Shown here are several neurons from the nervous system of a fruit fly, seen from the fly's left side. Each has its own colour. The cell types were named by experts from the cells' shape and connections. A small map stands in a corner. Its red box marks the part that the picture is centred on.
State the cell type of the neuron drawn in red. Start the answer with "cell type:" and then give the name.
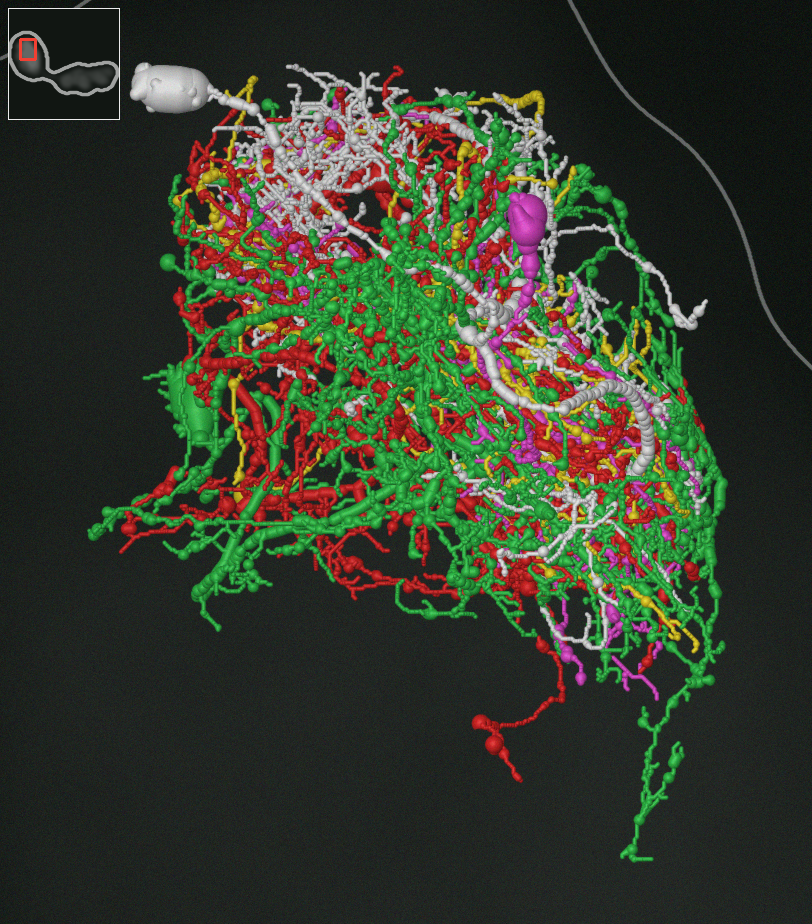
cell type: SLP003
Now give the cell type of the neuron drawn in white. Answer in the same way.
cell type: SLP438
